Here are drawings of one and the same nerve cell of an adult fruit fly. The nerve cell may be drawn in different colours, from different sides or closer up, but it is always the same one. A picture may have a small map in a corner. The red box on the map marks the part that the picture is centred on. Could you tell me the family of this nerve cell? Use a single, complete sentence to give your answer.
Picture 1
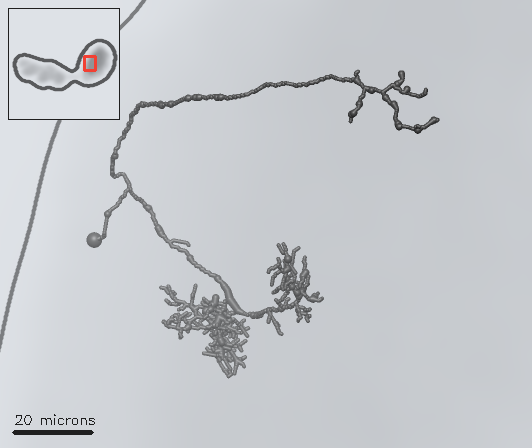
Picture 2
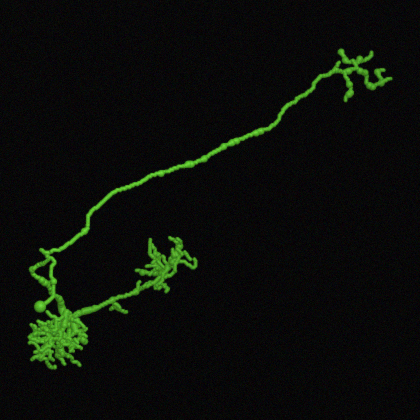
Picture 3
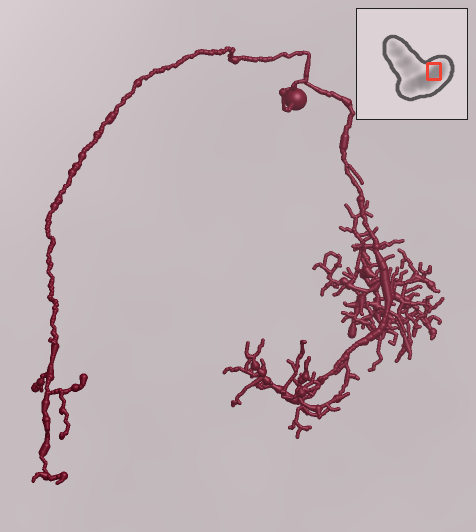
The nerve cell is filed under family LLPC.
